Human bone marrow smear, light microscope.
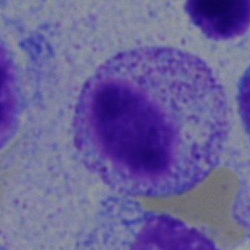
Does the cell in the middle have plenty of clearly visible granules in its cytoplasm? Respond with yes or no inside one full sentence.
Yes, what is seen in its cytoplasm is many granules.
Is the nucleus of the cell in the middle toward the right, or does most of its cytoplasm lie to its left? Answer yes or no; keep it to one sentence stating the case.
No, the nucleus of this cell is positioned toward the left side.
